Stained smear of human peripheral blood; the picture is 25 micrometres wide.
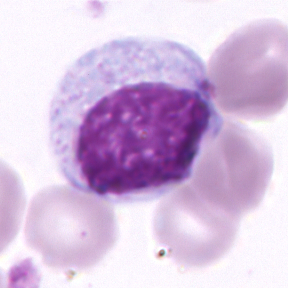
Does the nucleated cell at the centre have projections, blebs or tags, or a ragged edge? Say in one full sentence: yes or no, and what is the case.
No, the border of this cell is smooth instead of ragged.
